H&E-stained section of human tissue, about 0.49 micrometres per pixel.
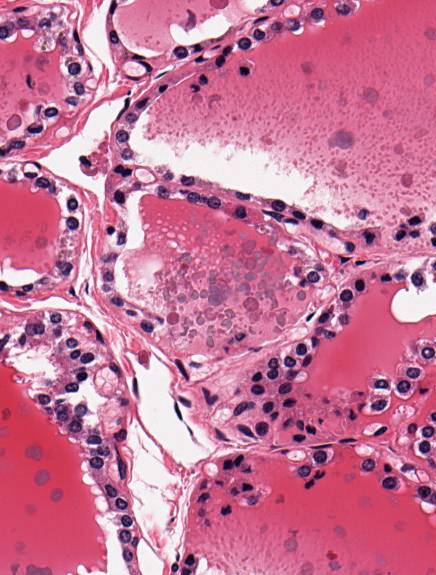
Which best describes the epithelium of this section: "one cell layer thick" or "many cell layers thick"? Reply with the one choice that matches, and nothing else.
One cell layer thick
